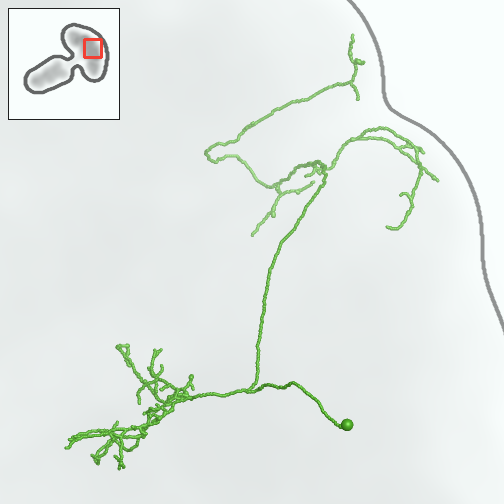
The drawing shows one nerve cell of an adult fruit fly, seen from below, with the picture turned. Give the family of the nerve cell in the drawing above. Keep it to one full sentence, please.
The nerve cell is counted in family hemilineage FLAa2.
